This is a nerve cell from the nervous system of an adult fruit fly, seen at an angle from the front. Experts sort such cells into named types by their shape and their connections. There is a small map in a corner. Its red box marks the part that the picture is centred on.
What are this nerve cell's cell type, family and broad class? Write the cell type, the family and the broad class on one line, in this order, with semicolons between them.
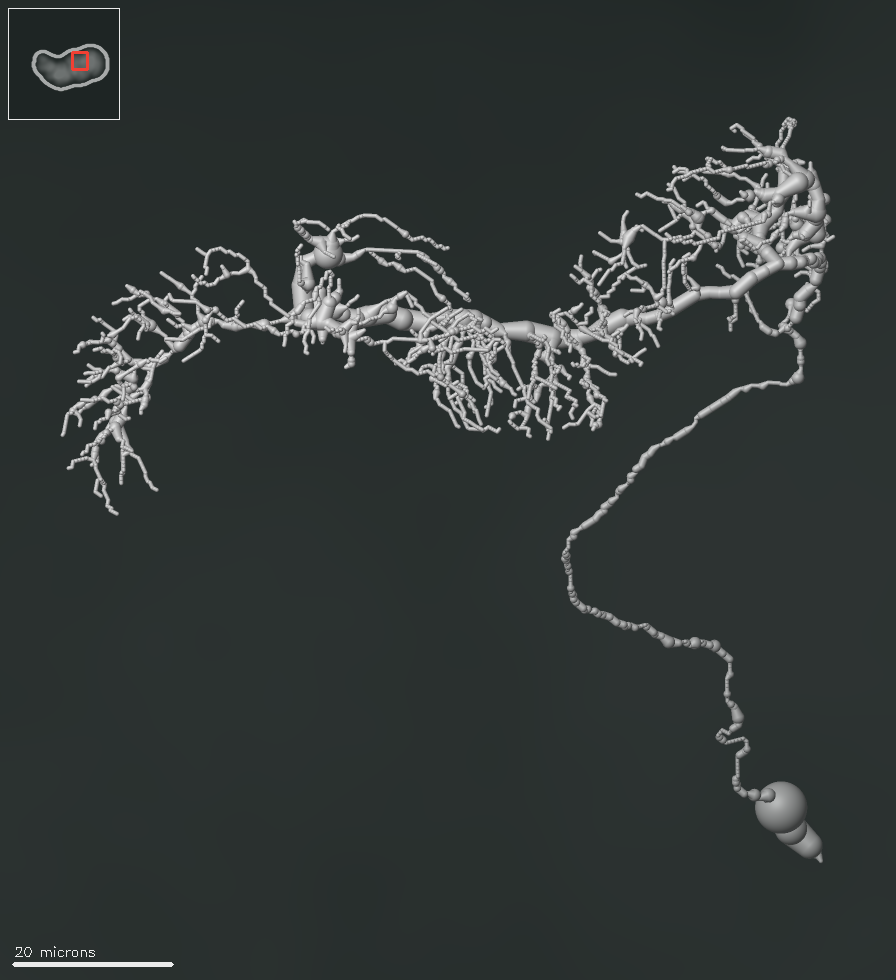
Delta7; hemilineage PBp1; central-brain intrinsic neuron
